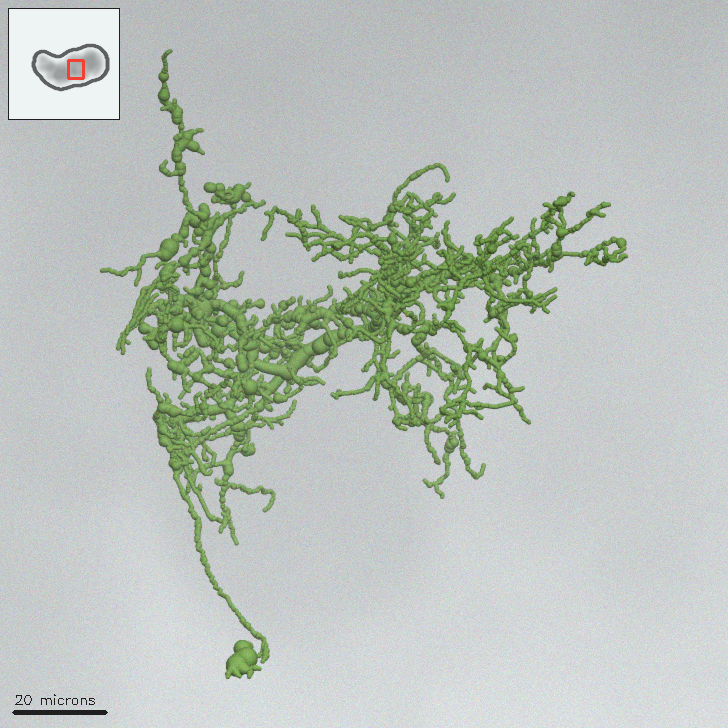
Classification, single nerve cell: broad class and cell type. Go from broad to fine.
central-brain intrinsic neuron; PS308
